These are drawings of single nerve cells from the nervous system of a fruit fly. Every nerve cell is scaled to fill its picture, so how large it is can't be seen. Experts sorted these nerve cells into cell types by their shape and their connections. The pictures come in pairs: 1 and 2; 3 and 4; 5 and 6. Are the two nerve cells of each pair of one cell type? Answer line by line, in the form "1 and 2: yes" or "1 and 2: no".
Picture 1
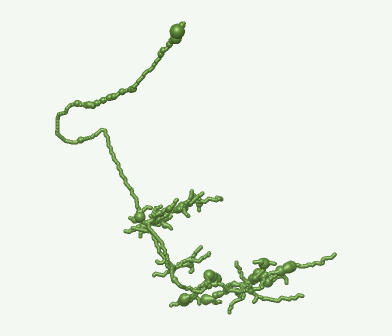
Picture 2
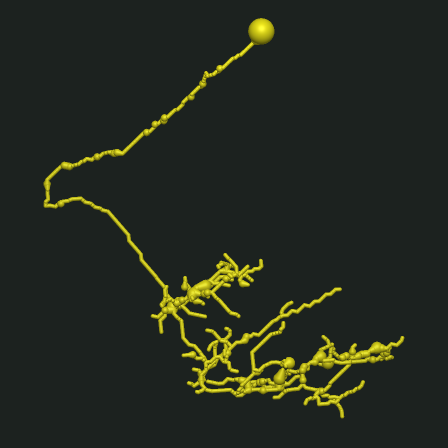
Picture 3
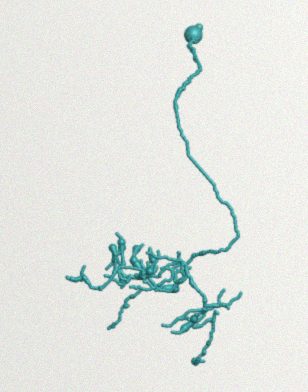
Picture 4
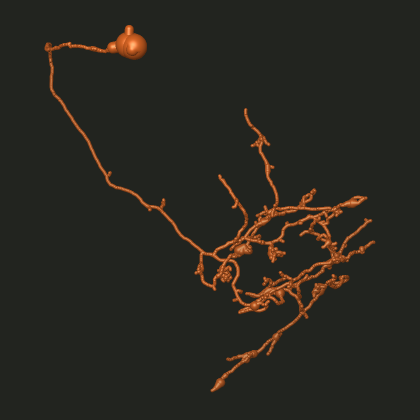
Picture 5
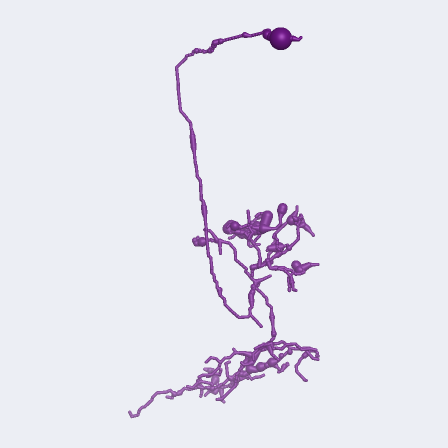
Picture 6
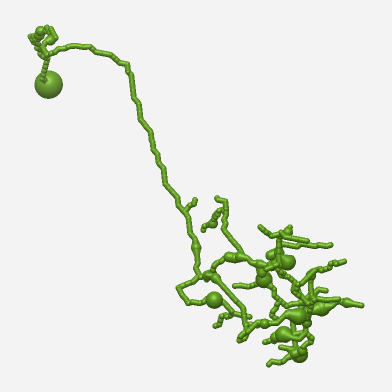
1 and 2: yes
3 and 4: no
5 and 6: no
